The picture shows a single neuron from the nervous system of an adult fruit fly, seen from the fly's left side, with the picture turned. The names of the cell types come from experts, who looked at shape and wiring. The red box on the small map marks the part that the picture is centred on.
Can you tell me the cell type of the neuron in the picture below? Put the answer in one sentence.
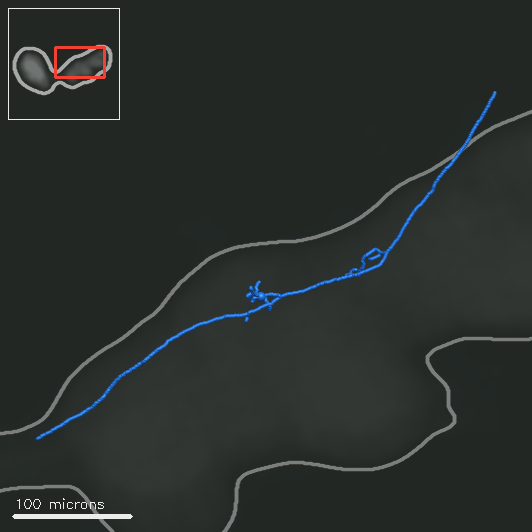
The cell type is SApp07.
